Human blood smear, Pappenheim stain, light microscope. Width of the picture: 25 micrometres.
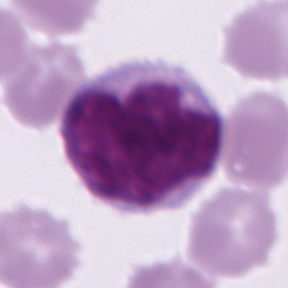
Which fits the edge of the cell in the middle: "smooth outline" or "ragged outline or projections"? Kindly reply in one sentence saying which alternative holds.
A rough edge runs around this cell.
